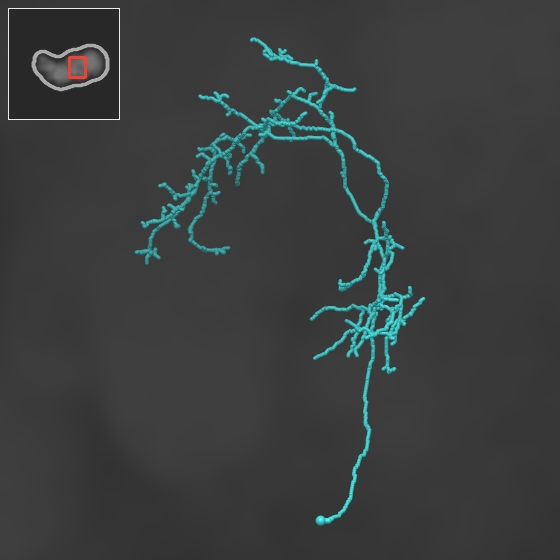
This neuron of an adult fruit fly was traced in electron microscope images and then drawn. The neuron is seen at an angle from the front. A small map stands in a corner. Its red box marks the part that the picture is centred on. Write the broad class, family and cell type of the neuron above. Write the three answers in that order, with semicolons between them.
central-brain intrinsic neuron; hemilineage VESa1; PS101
